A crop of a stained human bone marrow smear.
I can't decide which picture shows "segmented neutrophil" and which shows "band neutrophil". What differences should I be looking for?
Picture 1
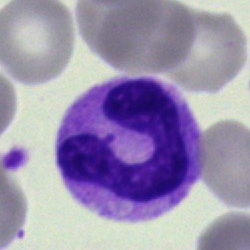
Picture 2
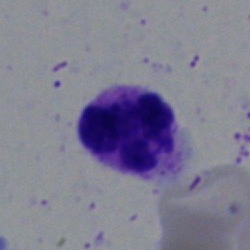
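Picture 1 is the band neutrophil; picture 2 is the segmented neutrophil. In picture 1, a curved nucleus wraps around a pale area of cytoplasm in the middle of the cell.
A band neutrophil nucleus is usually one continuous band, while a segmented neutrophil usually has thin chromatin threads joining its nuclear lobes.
The chromatin is dark purple in both, coarsely clumped in picture 1 and densely clumped in picture 2. Picture 1 has a round, smooth outline and cytoplasm with a fine, faint granular texture, without large coarse granules. Picture 2 is roughly round, with pinkish-purple cytoplasm and no clear vacuoles.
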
